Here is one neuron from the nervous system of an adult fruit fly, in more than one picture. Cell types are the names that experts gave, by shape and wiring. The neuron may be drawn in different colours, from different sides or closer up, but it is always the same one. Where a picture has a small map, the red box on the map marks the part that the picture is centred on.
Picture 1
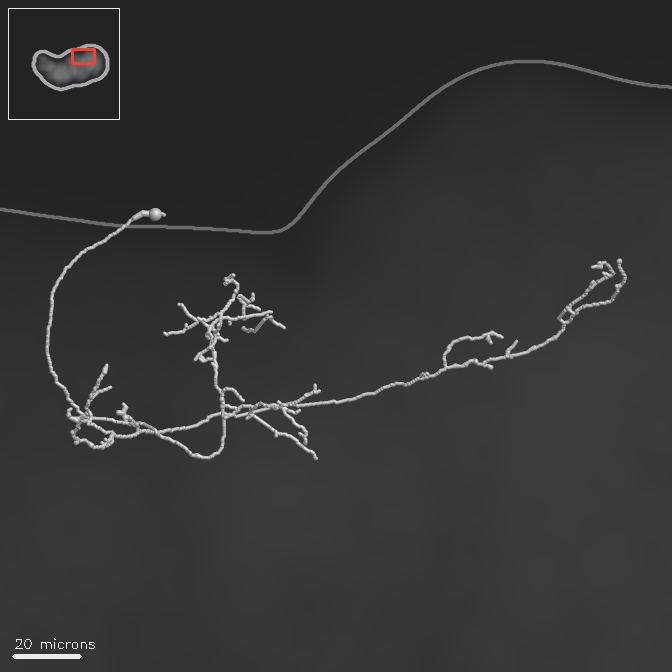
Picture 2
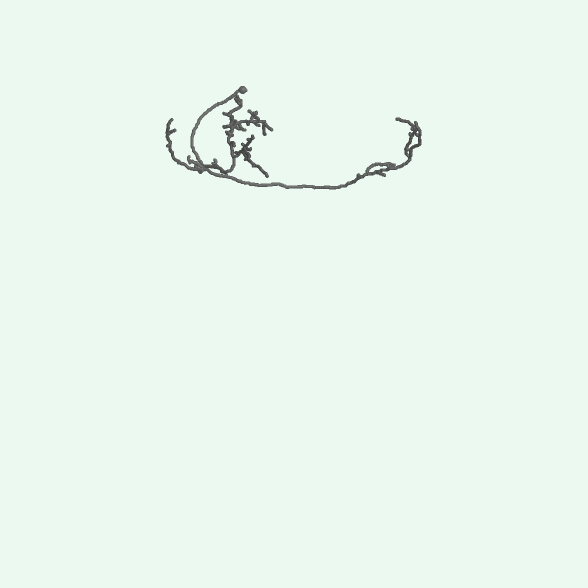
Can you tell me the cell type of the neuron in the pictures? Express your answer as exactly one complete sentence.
With respect to cell type, this neuron is CB1815.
